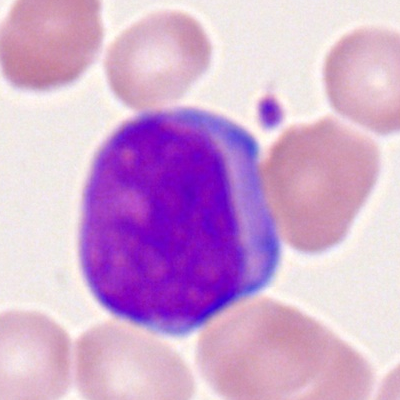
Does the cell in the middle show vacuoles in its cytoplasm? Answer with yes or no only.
No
